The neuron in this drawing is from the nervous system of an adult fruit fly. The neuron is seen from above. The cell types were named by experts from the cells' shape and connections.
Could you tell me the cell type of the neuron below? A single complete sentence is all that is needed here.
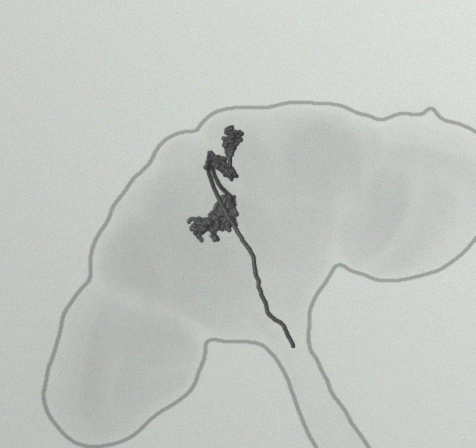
Of the cell type DH44 is this neuron.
